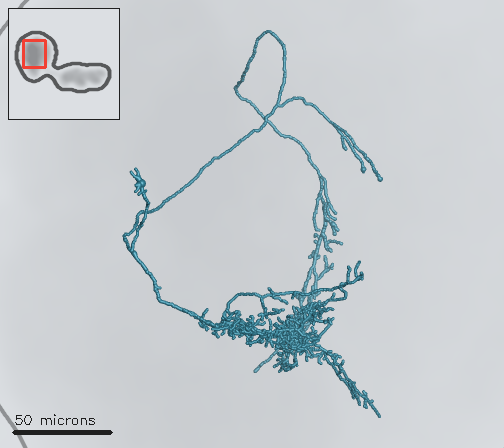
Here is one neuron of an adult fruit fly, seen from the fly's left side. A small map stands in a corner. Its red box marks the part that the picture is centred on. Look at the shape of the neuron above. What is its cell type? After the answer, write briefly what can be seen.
Its cell type is SAD034. This is a central-brain intrinsic neuron. From top to bottom in the picture it spans about 200 microns. The picture shows dozens of branch ends.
